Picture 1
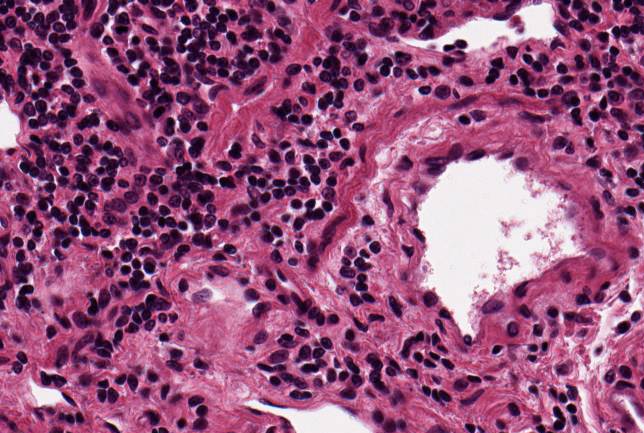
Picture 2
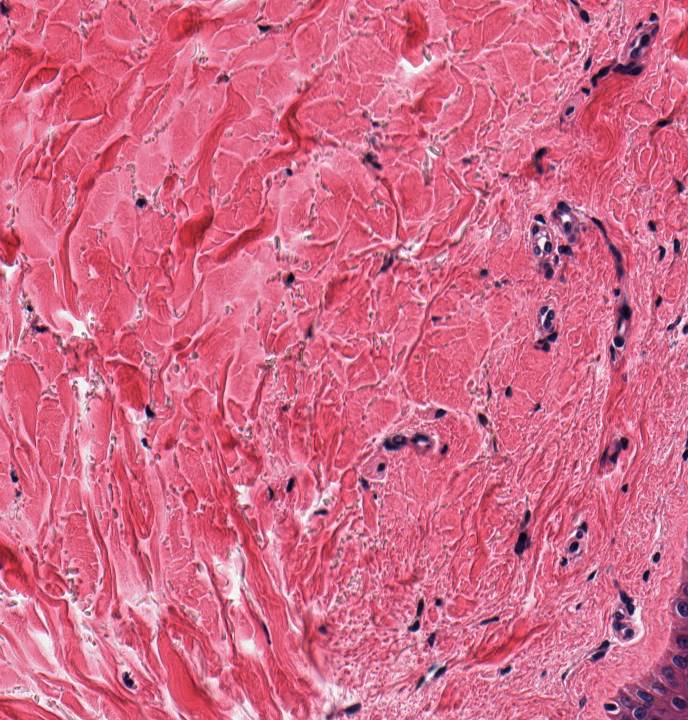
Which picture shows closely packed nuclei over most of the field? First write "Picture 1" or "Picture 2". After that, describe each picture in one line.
Picture 1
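What picture 1 shows: Densely packed small dark nuclei fill most of the field and are most crowded in the upper left.
What picture 2 shows: Nuclei between the bundles are sparse, small, dark and mostly oval to spindle-shaped, as in fibroblasts.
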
